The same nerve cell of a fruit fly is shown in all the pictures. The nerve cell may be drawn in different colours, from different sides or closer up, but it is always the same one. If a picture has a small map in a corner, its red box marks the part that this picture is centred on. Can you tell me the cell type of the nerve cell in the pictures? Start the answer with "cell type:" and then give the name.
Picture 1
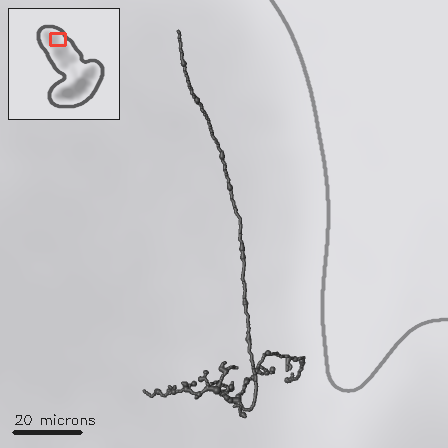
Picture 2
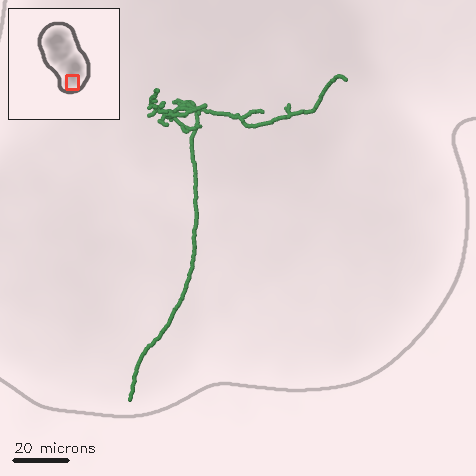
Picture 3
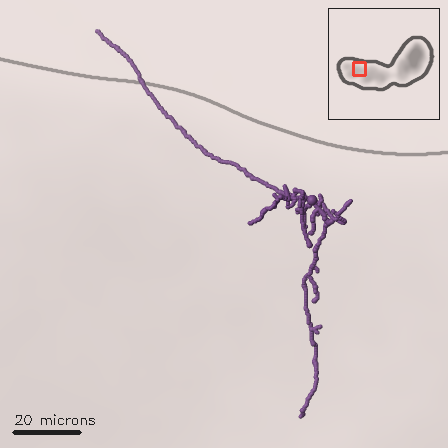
cell type: SNta03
